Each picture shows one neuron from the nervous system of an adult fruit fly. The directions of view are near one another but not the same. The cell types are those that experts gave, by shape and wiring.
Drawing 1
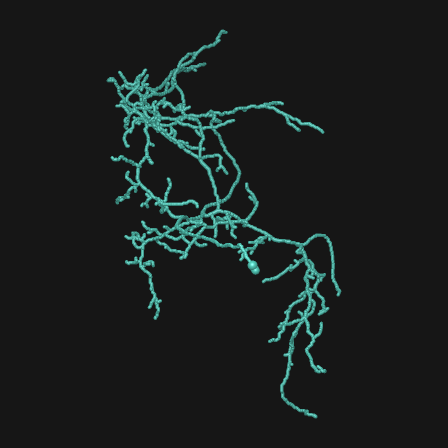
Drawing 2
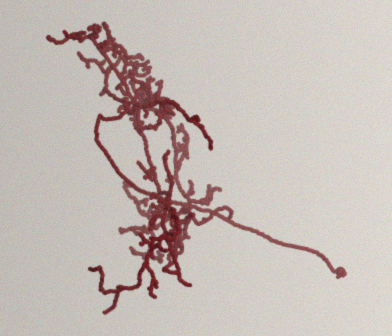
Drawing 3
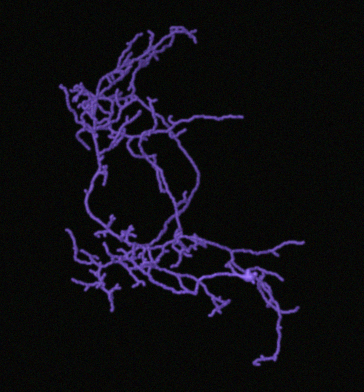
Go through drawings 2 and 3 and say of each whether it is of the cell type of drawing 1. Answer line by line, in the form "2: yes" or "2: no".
2: no
3: yes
